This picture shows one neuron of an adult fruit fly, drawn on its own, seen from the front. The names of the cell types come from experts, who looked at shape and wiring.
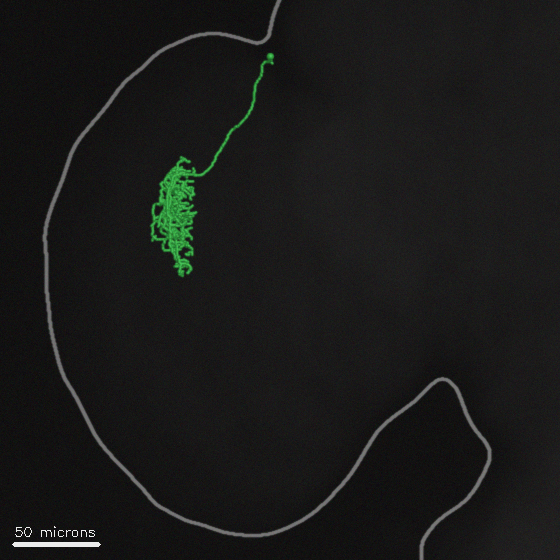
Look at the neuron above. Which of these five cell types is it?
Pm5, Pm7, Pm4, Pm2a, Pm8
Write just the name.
Pm2a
